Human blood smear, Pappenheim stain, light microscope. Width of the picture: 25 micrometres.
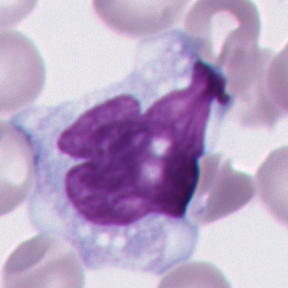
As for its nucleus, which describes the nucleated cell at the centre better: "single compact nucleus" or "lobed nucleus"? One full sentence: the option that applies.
What the nucleus of this cell shows is division into segments.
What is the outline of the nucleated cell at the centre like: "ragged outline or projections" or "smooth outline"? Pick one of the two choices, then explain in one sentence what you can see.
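Ragged outline or projections. The cell outline is irregular, with uneven bumps and corners rather than a smooth curve.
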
